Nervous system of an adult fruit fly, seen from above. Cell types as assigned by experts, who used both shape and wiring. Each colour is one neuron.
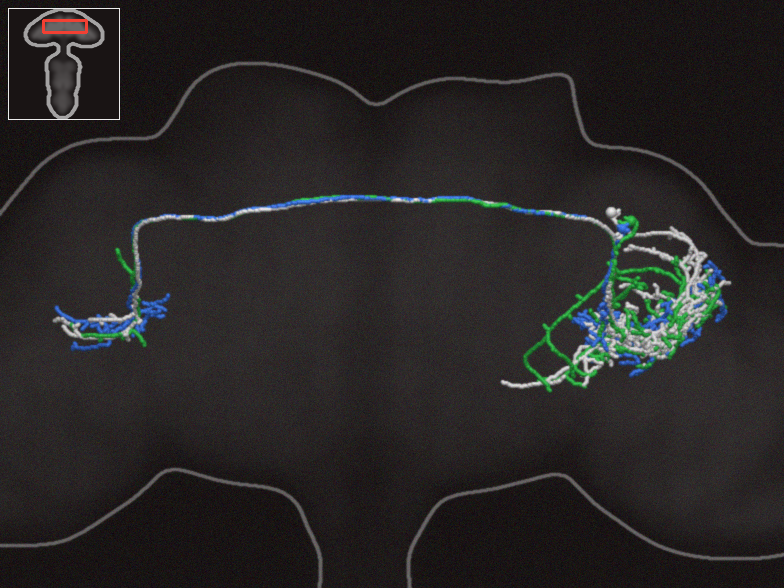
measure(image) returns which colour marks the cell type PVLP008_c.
green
